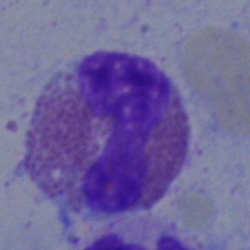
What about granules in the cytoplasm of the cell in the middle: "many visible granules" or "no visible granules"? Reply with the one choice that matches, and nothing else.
Many visible granules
